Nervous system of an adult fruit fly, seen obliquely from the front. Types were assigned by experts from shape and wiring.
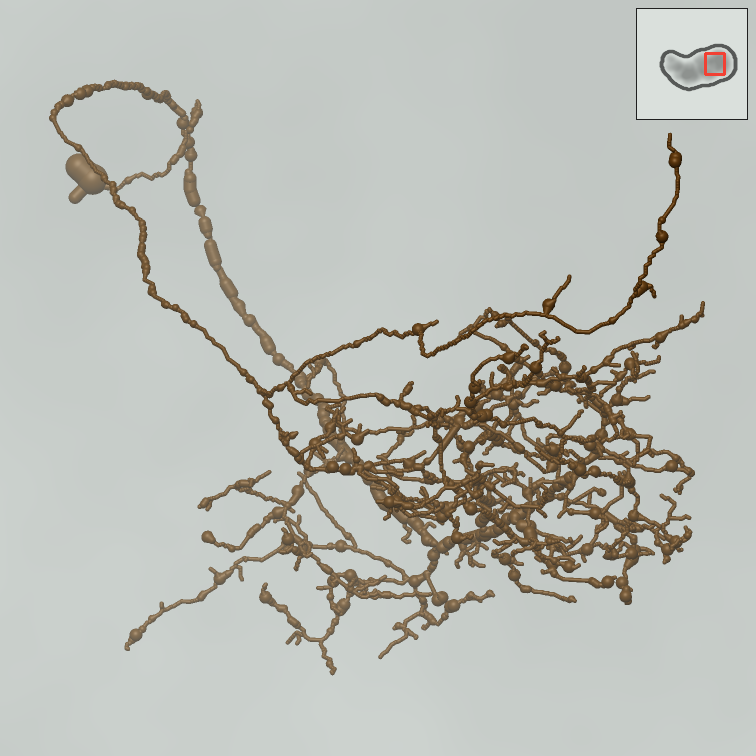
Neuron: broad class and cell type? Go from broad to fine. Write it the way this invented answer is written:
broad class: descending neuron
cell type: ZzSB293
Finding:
broad class: central-brain intrinsic neuron
cell type: LAL204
